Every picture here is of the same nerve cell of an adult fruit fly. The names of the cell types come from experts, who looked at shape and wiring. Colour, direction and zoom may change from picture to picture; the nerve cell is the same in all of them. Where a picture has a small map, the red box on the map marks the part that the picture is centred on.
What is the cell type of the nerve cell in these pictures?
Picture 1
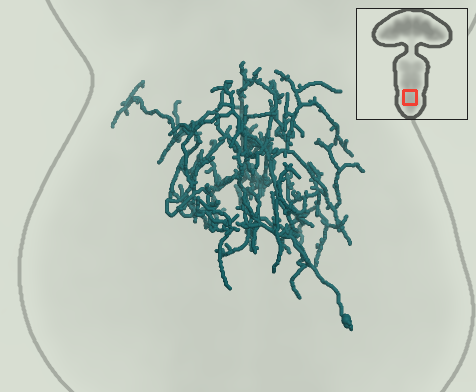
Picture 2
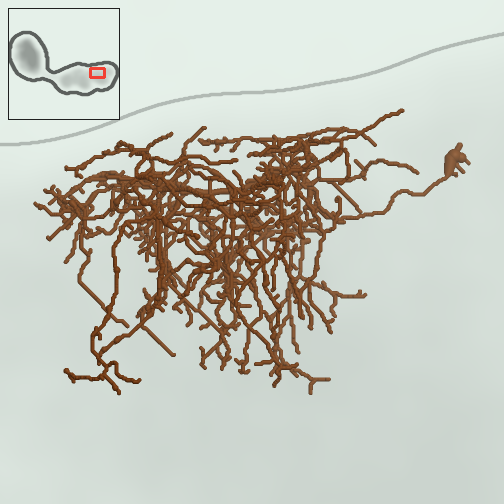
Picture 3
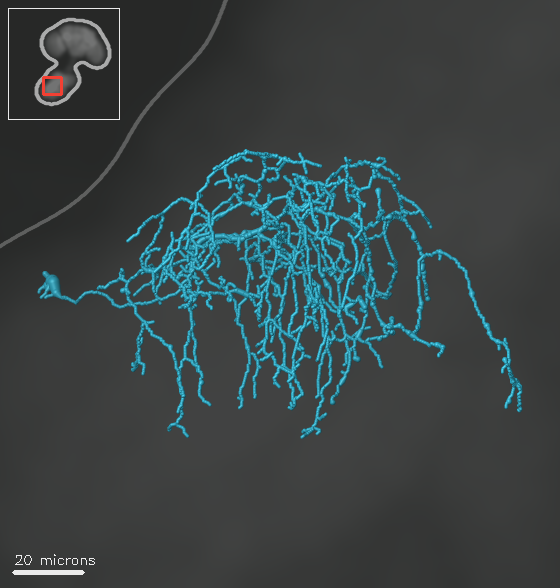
INXXX192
